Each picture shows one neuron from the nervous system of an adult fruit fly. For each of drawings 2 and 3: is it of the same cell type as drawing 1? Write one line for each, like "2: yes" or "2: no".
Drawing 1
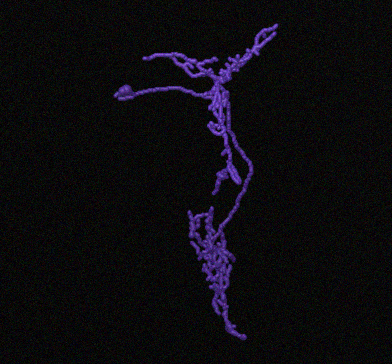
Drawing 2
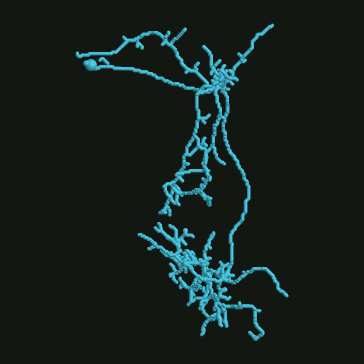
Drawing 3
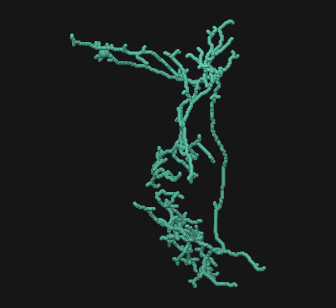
2: no
3: no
